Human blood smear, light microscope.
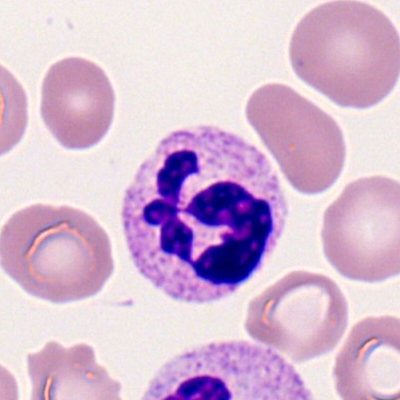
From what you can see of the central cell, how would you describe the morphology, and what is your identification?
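The nucleus is divided into several lobes linked by thin strands. Its chromatin is dark purple and coarsely clumped. The cytoplasm is abundant and pale pinkish-lilac, and fine lilac granules fill it. This cell is a segmented neutrophil.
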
